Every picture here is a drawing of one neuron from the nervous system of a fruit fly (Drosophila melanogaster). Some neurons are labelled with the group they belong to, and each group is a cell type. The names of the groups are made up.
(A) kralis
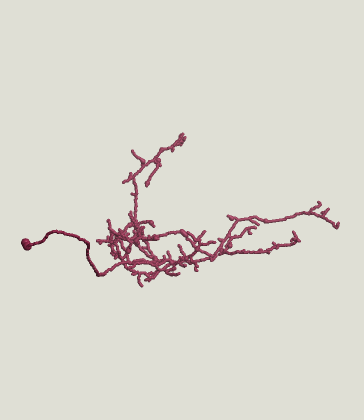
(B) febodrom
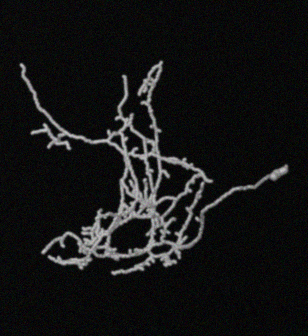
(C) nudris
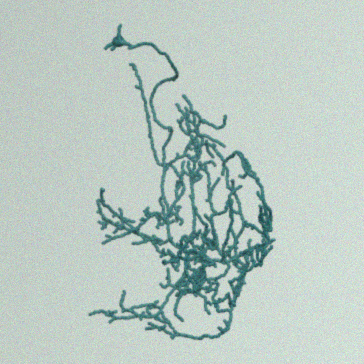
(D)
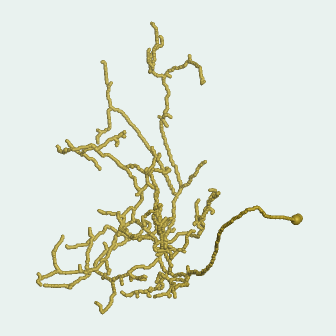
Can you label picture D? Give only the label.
febodrom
